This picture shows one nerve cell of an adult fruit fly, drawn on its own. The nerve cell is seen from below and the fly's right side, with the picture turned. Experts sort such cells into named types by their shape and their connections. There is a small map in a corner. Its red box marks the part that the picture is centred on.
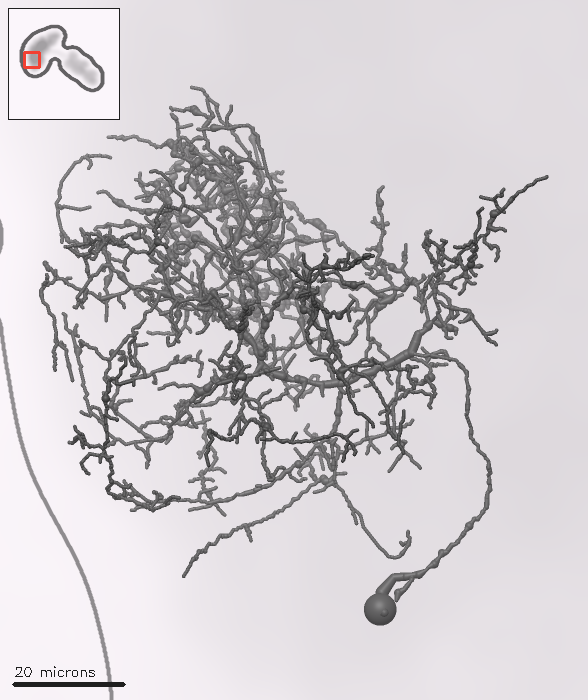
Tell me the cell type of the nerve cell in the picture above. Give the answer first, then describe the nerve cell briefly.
Its cell type is SLP377. Its broad class is central-brain intrinsic neuron. It is in the brain and does not reach the nerve cord. By the scale bar it is about 95 microns tall in this view. More than a hundred branch ends can be seen.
